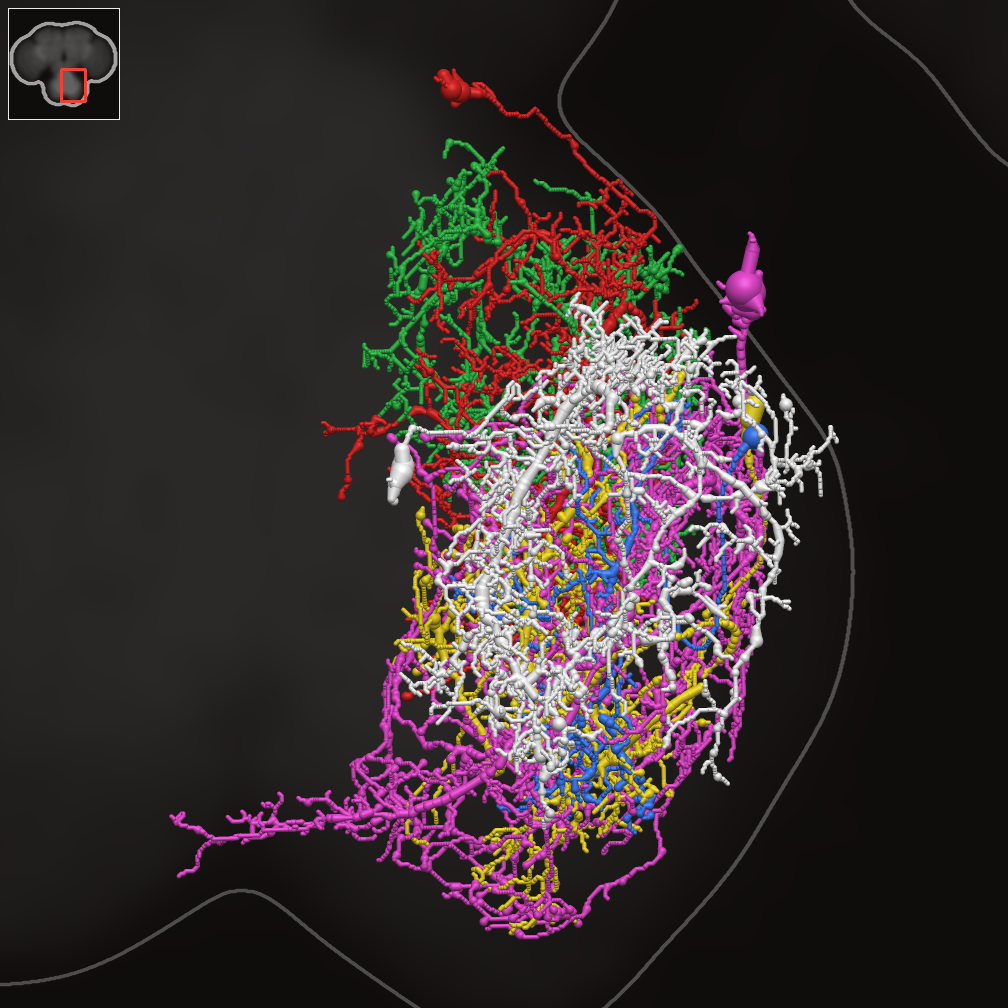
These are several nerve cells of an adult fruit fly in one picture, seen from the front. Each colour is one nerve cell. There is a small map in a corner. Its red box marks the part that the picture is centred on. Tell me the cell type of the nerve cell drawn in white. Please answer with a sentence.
The cell type is IN17A025.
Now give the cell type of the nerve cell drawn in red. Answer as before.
The cell type is IN17A022.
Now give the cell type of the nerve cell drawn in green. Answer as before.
The cell type is IN08A008.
